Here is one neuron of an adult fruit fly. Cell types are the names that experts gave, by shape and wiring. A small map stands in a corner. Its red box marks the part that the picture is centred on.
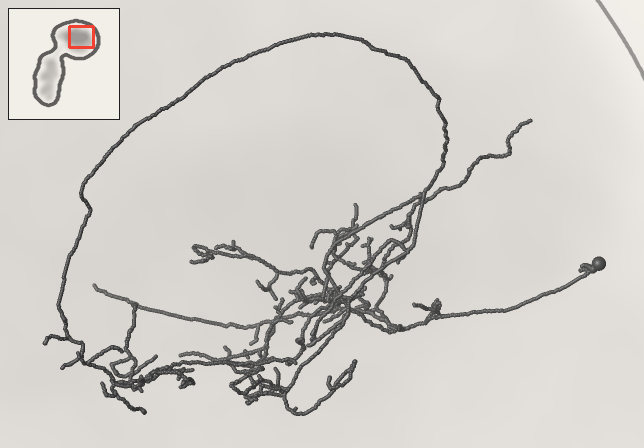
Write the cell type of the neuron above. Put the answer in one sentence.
The cell type is SMP459.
